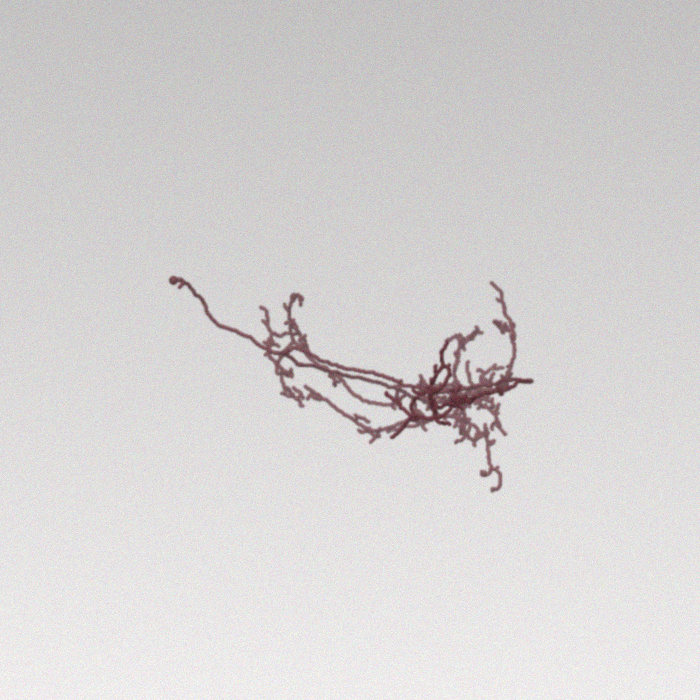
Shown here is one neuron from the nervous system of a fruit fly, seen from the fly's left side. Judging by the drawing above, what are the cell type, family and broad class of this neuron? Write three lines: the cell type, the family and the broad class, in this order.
WED077
hemilineage WEDd2
central-brain intrinsic neuron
